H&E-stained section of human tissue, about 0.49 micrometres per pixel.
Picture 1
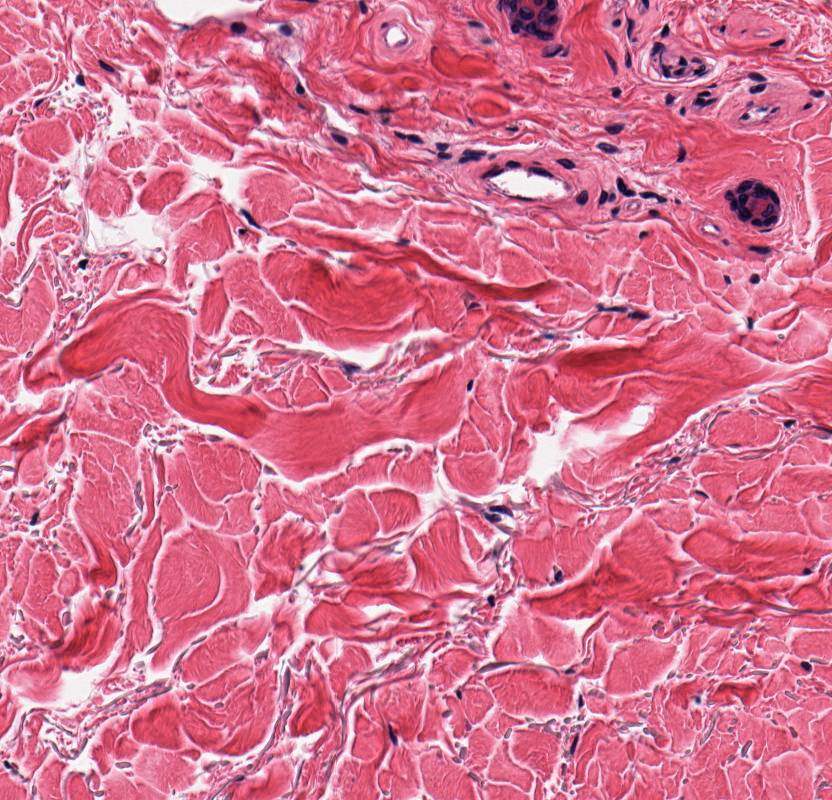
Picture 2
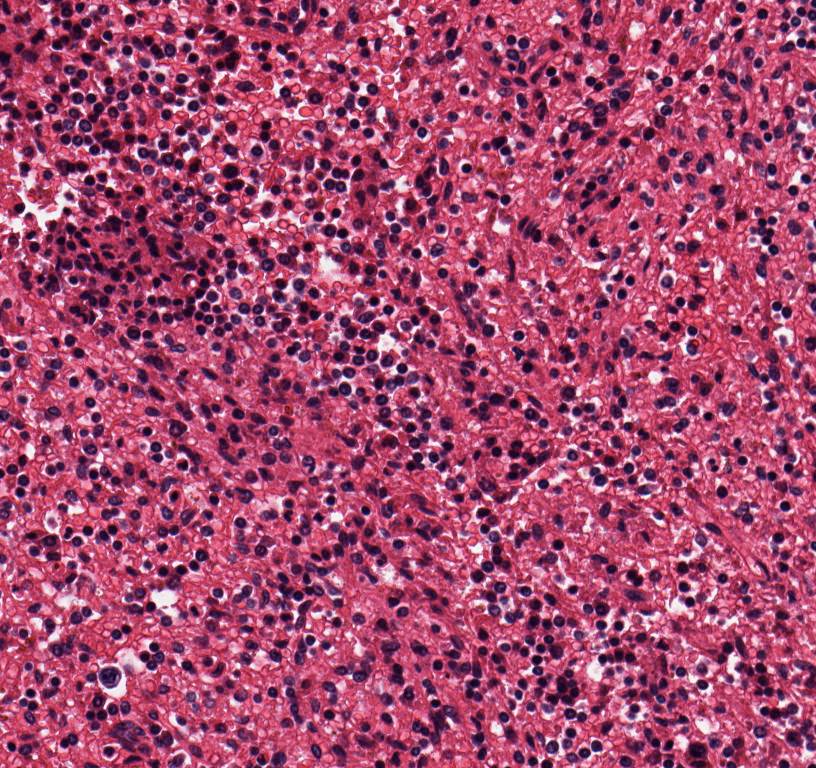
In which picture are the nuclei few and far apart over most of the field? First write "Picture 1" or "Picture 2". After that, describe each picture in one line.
Picture 1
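In picture 1: Cells are sparse, with scattered small dark spindle-shaped nuclei lying between the collagen bundles.
In picture 2: The whole field is a diffuse, densely cellular sheet with no glands or epithelium.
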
